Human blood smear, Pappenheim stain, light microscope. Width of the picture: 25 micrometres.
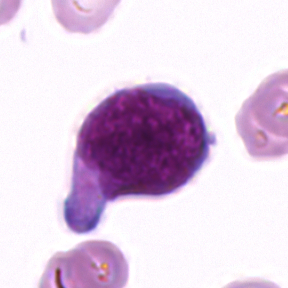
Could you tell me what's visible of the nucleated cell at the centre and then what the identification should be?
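Look first at the edge, where a single blunt tail of cytoplasm reaches out toward the lower left. Now find the nucleus, a rounded mass with no lobes. Search the cytoplasm and you will see no granules, and no vacuoles either. This cell is an atypical promyelocyte.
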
